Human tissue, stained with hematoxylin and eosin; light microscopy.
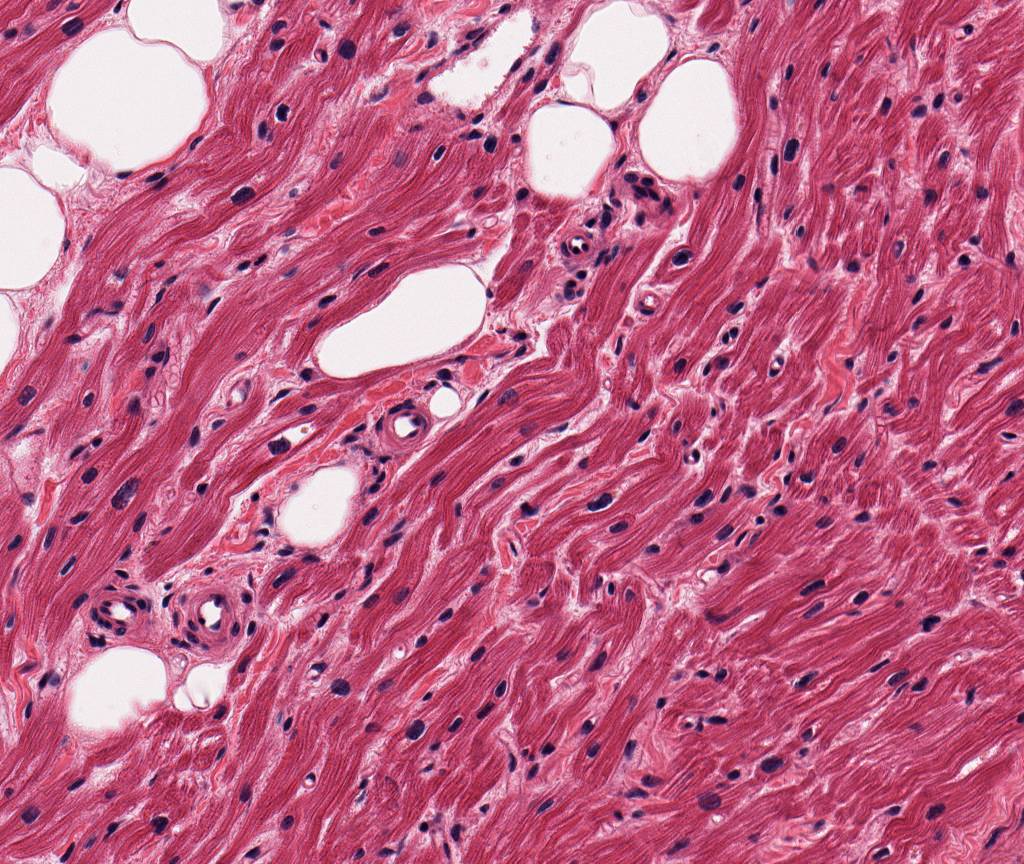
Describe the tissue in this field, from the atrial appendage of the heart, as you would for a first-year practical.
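Bundles of muscle fibres cross the field diagonally, running from lower left to upper right. Their cytoplasm is deeply eosinophilic and shows fine longitudinal fibrillar lines. Thin strands of pale pink loose connective tissue separate the fibres and widen around the fat and vessels.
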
